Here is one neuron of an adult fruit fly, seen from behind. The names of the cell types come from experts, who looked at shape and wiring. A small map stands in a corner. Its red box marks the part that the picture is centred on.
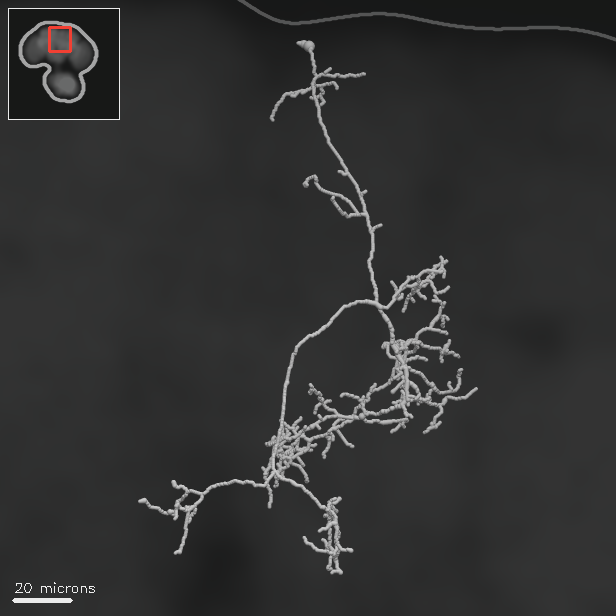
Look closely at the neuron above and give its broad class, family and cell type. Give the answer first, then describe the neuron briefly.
This is a central-brain intrinsic neuron. The family is hemilineage SMPad2. Its cell type is ICL005m. The cell body is at the top of the picture. From top to bottom in the picture it spans about 190 microns. Dozens of branch ends can be seen.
